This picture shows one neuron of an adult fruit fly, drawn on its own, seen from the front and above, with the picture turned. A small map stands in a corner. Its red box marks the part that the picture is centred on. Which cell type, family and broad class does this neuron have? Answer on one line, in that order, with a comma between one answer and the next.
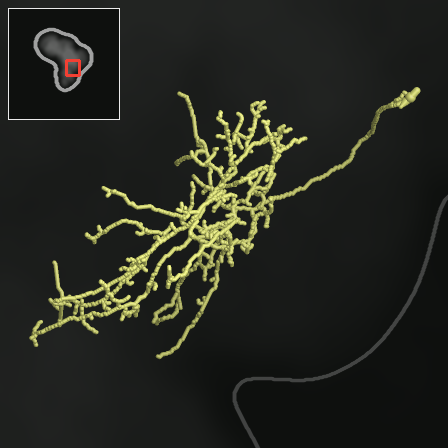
IN16B069, hemilineage 16B, nerve-cord intrinsic neuron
